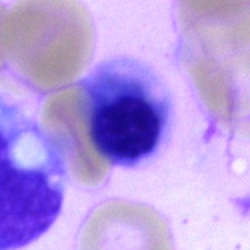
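Erythroblast: the roughly round cell in the middle of a stained bone marrow smear, with dense, dark purple chromatin and deep blue cytoplasm. Its rim of cytoplasm is broadest above the nucleus.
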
